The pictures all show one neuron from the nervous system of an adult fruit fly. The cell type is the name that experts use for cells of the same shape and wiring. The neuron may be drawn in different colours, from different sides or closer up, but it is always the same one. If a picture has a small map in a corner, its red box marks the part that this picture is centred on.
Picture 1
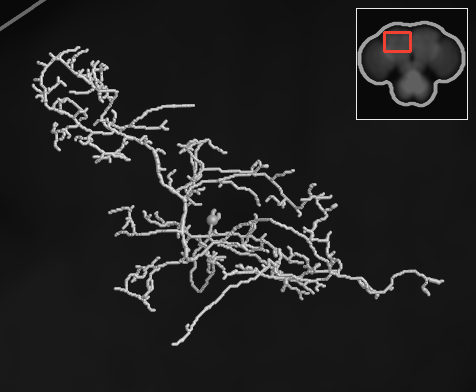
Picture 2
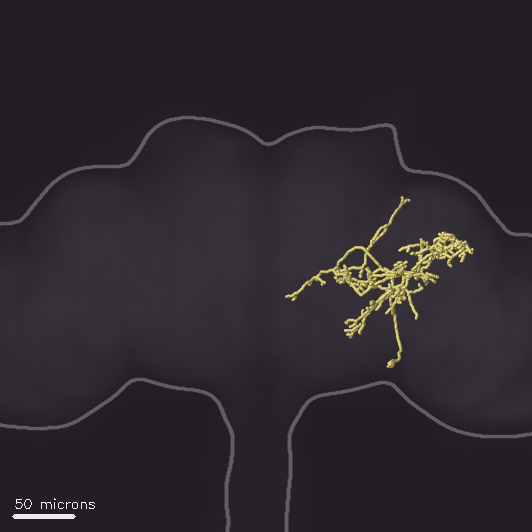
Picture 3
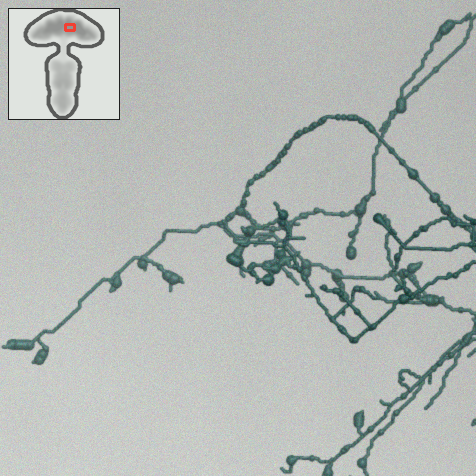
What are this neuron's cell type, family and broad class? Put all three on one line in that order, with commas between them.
CL267, hemilineage DL1_ventral, central-brain intrinsic neuron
